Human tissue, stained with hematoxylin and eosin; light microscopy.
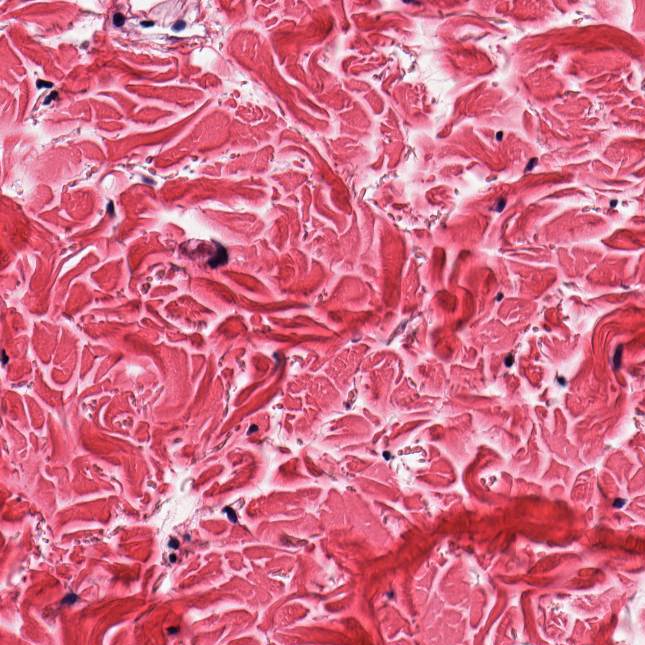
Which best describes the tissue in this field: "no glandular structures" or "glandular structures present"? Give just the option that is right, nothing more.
No glandular structures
